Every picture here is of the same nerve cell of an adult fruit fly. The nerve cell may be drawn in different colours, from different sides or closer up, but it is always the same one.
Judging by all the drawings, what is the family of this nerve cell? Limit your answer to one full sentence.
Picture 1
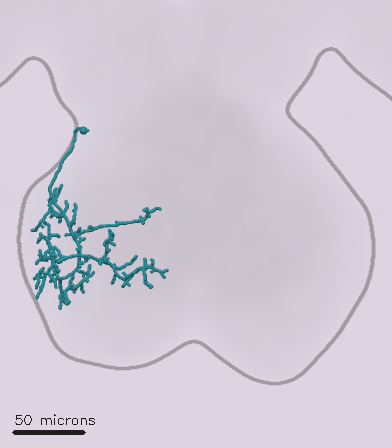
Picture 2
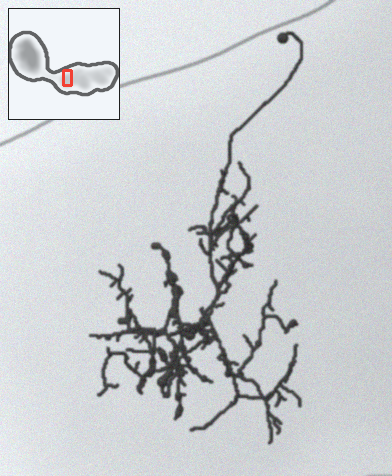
The nerve cell sits within family hemilineage 19A.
